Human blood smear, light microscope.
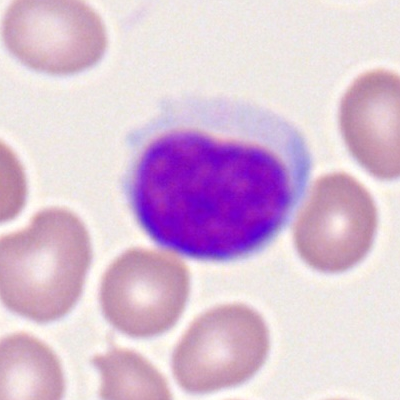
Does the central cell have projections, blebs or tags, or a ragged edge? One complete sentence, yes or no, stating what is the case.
Yes, the border of the cell is ragged or frayed, or shows projections, blebs or tags.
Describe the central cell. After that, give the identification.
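Looking at the nucleus first, I see it fills most of the cell. Its chromatin is dark purple and coarsely clumped. Around it, the cytoplasm is pale blue, a thin rim that is widest above the nucleus. This is a lymphocyte.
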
